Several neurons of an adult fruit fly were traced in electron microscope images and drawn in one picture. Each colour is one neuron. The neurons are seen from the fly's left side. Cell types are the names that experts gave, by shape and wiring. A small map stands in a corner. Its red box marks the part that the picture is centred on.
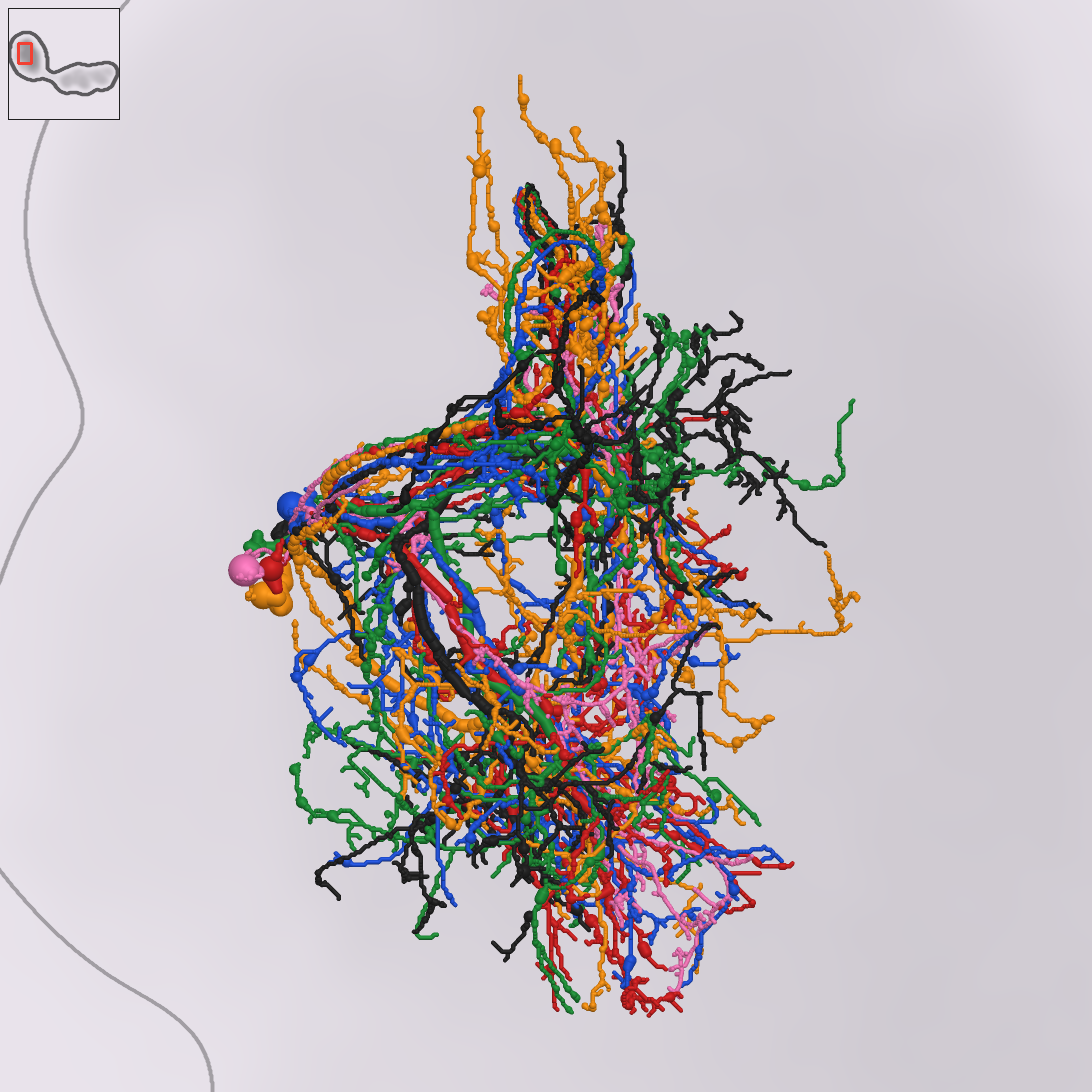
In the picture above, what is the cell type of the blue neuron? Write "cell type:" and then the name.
cell type: AVLP412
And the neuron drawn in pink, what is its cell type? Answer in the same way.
cell type: aSP10C_b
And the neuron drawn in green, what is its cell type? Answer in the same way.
cell type: CB1301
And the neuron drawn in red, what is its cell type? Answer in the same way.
cell type: AVLP413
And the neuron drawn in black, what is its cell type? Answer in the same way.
cell type: CB1085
